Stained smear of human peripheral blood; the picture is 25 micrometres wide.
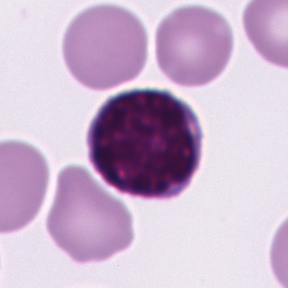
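A typical lymphocyte, I would say. Its chromatin is dense and stains dark purple, and I notice it is coarsely clumped rather than fine. I can make out only a very thin rim of cytoplasm around the nucleus, most visible along the right edge of the cell. Measuring the nucleus, I get about 9 micrometres across, and its outline is round.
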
